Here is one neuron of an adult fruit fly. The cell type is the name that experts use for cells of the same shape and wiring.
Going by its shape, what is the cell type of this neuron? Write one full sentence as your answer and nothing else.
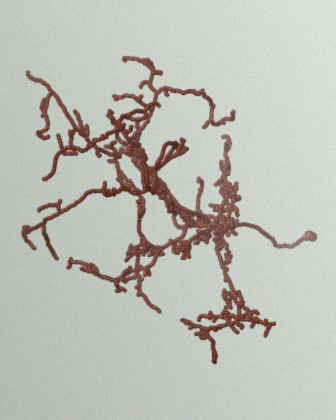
This neuron falls under the cell type TN1a_d.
